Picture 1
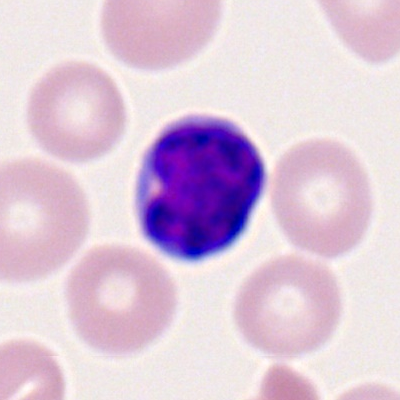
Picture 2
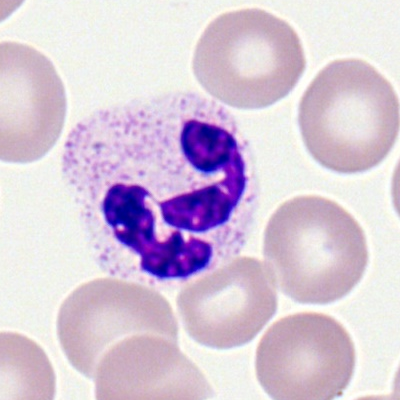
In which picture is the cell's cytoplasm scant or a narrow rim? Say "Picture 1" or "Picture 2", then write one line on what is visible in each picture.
Picture 1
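In picture 1: The cytoplasm forms only a scant rim around the nucleus.
In picture 2: The cytoplasm is plentiful and pale pink.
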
